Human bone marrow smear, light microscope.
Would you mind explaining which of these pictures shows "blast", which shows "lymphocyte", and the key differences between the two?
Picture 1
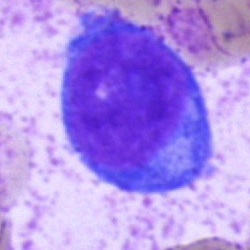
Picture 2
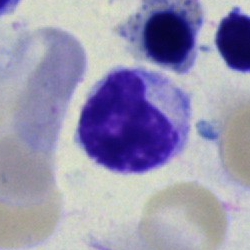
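Picture 1 shows the blast, and picture 2 shows the lymphocyte. Look first at the colour of the cytoplasm: in the blast it is a deep blue, while in the lymphocyte it is pale blue-grey. In the blast, a paler patch of cytoplasm sits beside the nucleus at the lower right, and one pale spot shows in the upper left part of the nucleus. Notice, too, the small bulge projecting from the upper edge of the blast. Now turn to the lymphocyte: its nucleus fills most of the cell and has a notch indenting it at the top, and its rim of cytoplasm is widest on the right side.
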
